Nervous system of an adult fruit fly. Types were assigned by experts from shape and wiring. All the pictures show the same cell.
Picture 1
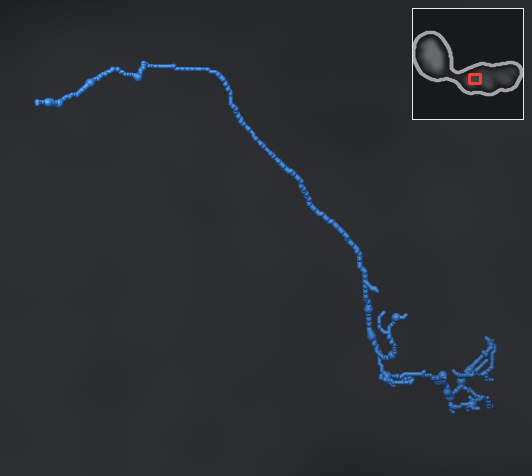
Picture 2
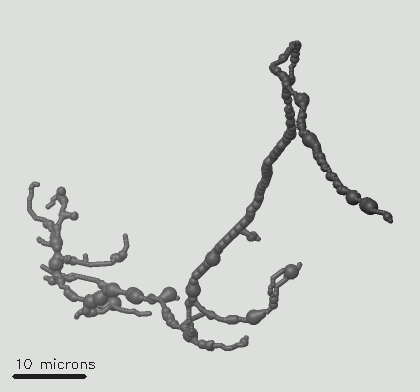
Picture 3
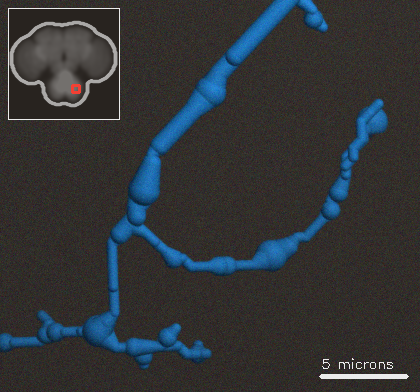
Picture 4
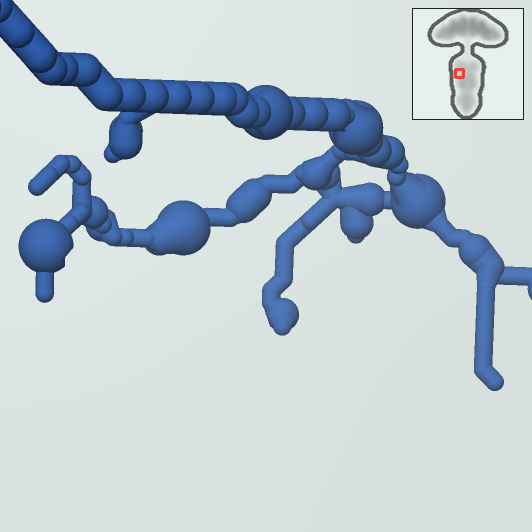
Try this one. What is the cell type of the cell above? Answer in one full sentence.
In the scheme of cell types, this neuron is WG3.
